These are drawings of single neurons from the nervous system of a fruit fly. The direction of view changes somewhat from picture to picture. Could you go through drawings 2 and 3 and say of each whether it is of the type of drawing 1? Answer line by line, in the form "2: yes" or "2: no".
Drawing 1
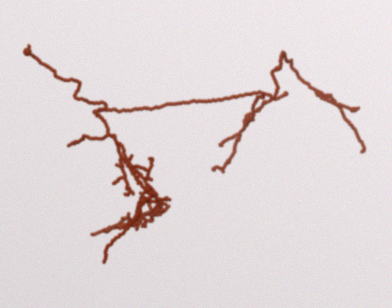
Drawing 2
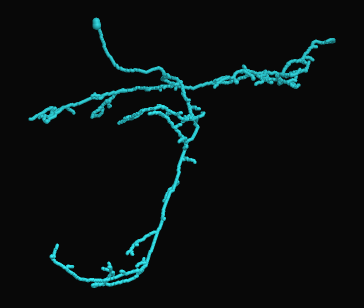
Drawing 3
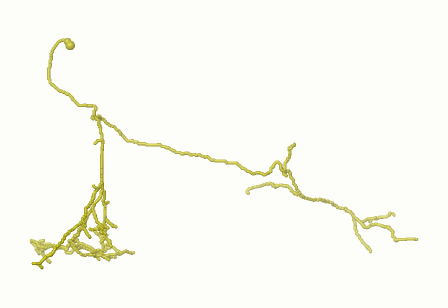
2: no
3: yes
